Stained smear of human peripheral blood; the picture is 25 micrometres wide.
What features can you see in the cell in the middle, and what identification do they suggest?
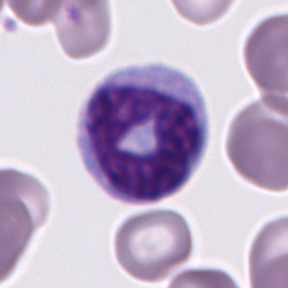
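First, size: the cell is about 12 micrometres across and its nucleus about 10 micrometres across. Second, the nucleus is round in outline and fills about 70% of the cell's area. Third, the chromatin is dark purple and coarsely clumped, with a pale, roughly triangular patch at the centre of the nucleus. Fourth, the cytoplasm is pale blue, and its rim is widest along the top of the cell. The cell is a monocyte.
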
